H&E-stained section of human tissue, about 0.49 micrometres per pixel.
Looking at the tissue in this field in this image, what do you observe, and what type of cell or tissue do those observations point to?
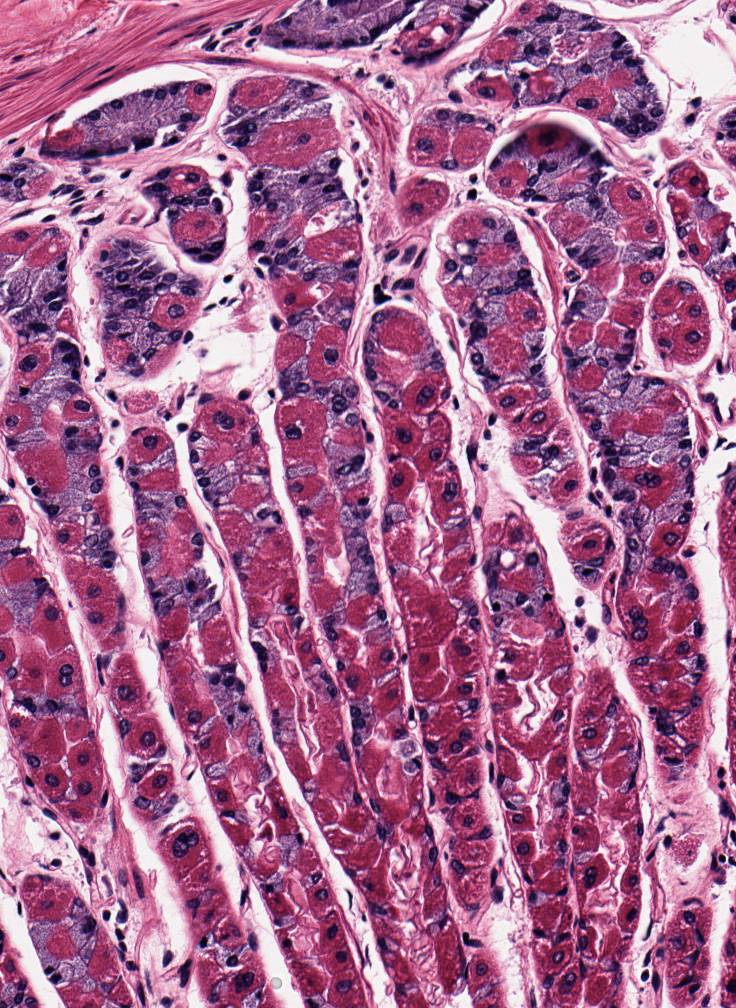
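The glands are lined by numerous large, rounded parietal cells with strongly eosinophilic cytoplasm and a central round nucleus, most densely in the lower half. Chief cells with purple-blue granular cytoplasm and basal nuclei are most concentrated in glands toward the top. A band of pink smooth muscle fibres crosses the top-left corner. Scant stroma separates the glands. Answer: stomach.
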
